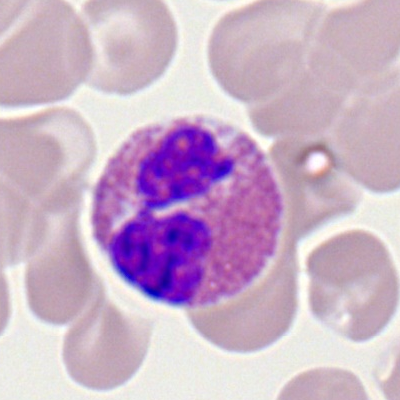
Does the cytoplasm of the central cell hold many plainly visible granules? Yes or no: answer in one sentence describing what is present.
Yes, what the cytoplasm holds is many visible granules.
